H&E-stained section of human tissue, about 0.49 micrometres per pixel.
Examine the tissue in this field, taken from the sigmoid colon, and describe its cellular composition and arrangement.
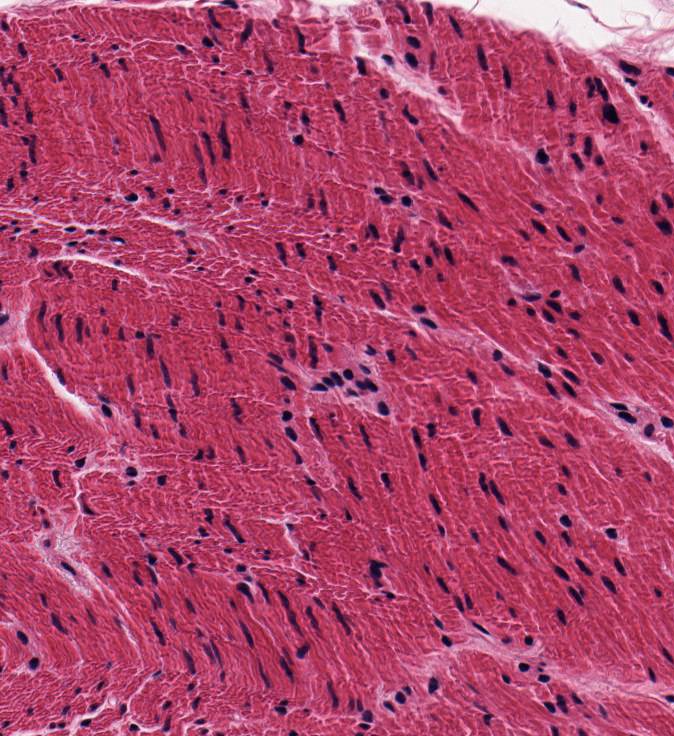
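Nuclei first: dark, oval to elongated, lying singly within the fibres, not in rows at their edges. Fibre cytoplasm: deep pink and finely fibrillar. Between groups of fibres: only thin, pale strands of connective tissue, clearest on the left side. Epithelium: none in the field.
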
